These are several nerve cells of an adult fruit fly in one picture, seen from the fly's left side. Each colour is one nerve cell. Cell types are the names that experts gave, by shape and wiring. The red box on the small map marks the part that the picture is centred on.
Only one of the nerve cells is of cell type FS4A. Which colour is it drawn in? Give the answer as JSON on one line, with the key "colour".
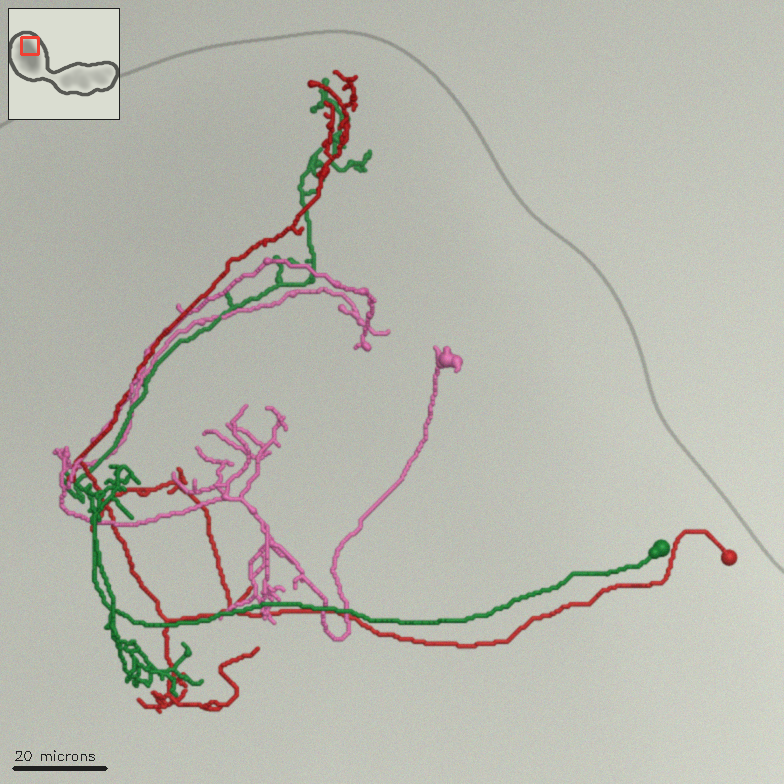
{"colour": "red"}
